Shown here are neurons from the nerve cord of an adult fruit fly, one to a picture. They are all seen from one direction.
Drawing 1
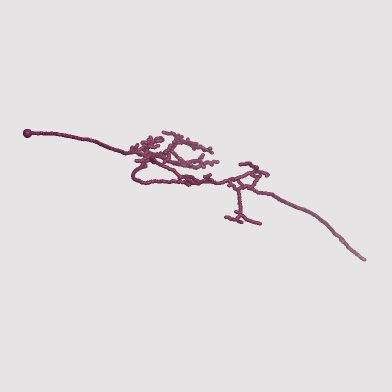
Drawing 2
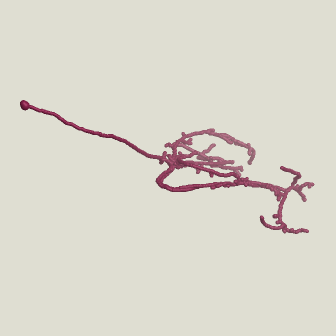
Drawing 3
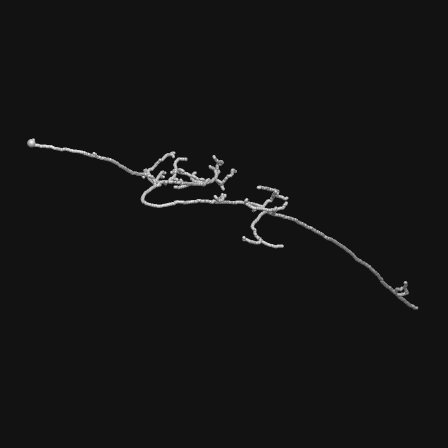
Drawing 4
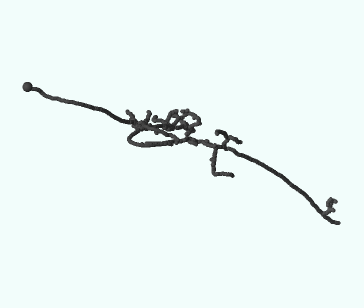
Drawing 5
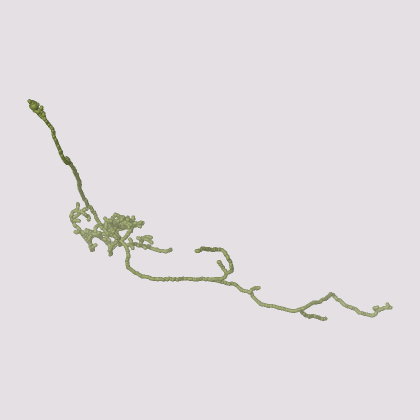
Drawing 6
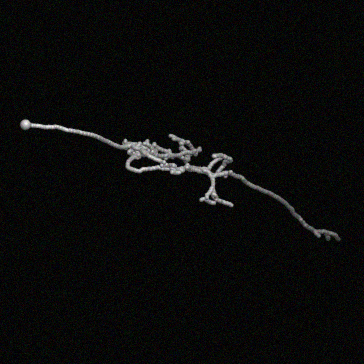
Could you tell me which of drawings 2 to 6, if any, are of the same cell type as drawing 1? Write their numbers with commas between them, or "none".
2, 3, 4, 6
